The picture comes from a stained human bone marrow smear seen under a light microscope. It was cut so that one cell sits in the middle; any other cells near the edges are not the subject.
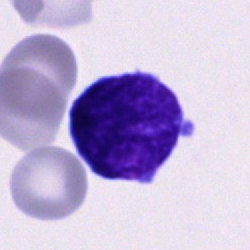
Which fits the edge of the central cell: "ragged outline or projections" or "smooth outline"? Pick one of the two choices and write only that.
Ragged outline or projections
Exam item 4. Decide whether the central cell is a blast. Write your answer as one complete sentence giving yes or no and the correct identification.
Yes, the cell at the centre of the field is a blast.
